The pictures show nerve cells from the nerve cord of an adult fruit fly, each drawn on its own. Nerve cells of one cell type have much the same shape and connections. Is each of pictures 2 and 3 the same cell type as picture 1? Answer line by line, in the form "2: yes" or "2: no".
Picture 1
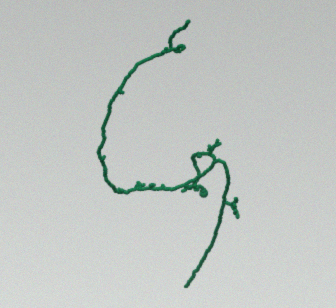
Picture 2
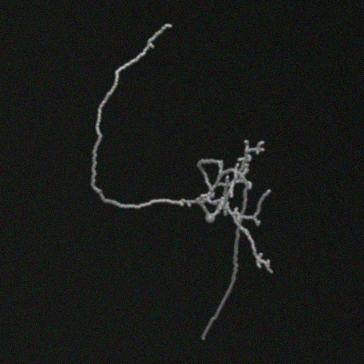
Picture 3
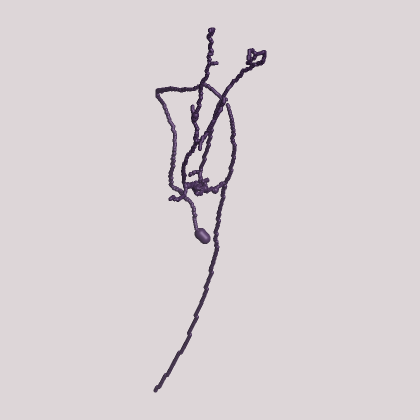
2: yes
3: no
